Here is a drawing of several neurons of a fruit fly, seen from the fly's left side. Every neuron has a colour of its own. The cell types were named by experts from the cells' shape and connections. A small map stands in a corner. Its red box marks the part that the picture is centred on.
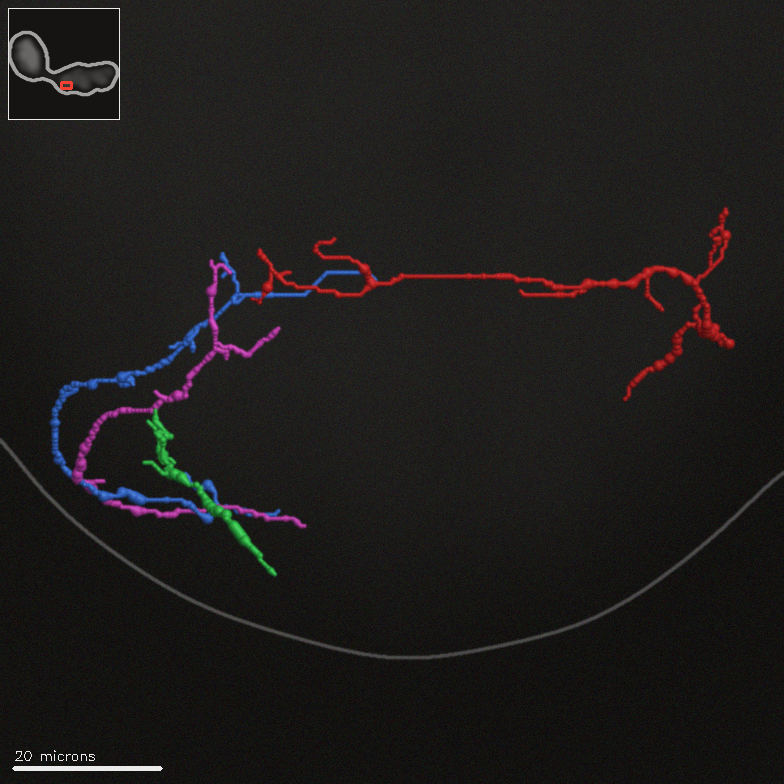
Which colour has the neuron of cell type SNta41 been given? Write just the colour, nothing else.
blue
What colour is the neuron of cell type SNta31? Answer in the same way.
red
